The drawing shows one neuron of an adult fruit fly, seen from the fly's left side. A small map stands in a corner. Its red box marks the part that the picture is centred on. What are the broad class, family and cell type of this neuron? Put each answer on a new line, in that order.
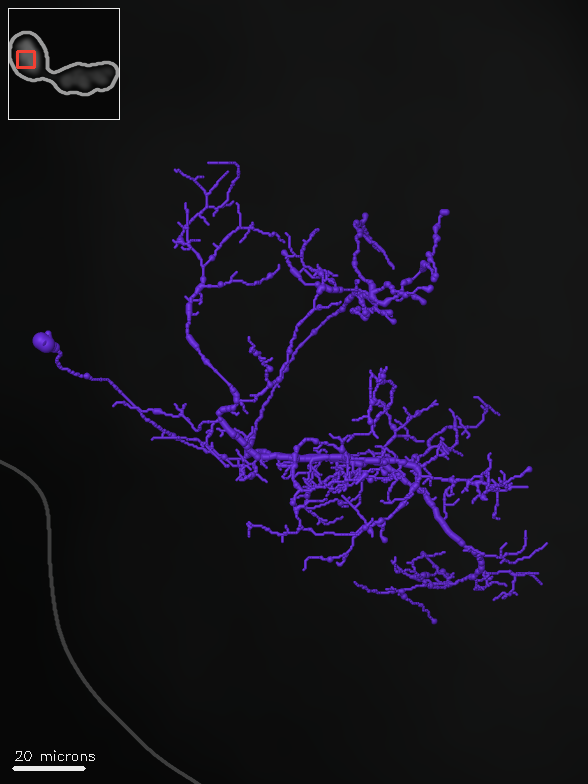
central-brain intrinsic neuron
hemilineage ALl1_ventral
CB2940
